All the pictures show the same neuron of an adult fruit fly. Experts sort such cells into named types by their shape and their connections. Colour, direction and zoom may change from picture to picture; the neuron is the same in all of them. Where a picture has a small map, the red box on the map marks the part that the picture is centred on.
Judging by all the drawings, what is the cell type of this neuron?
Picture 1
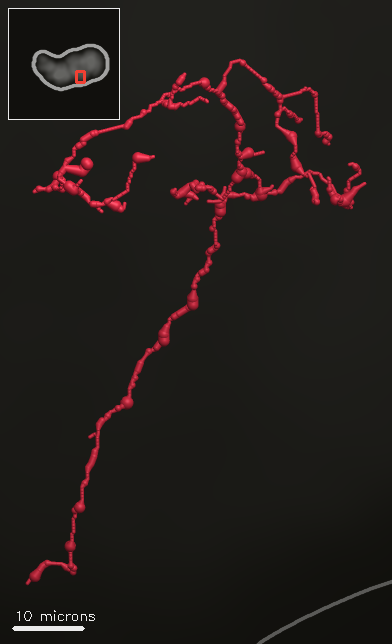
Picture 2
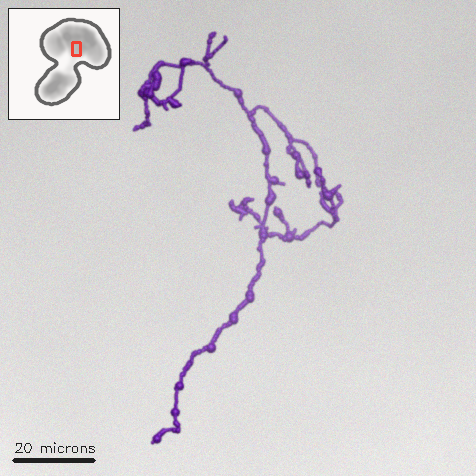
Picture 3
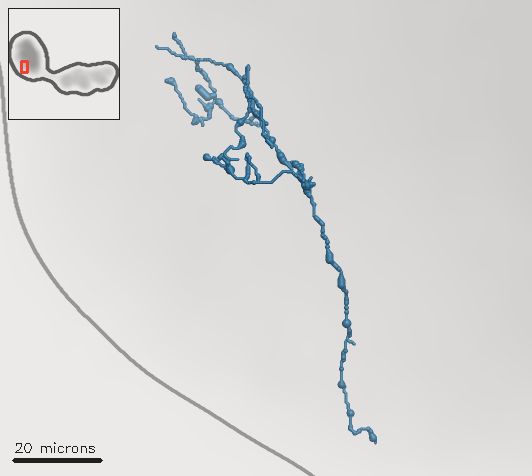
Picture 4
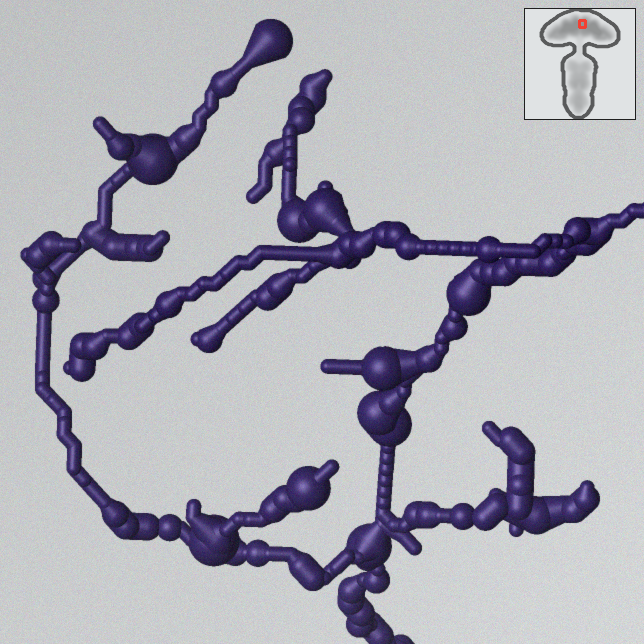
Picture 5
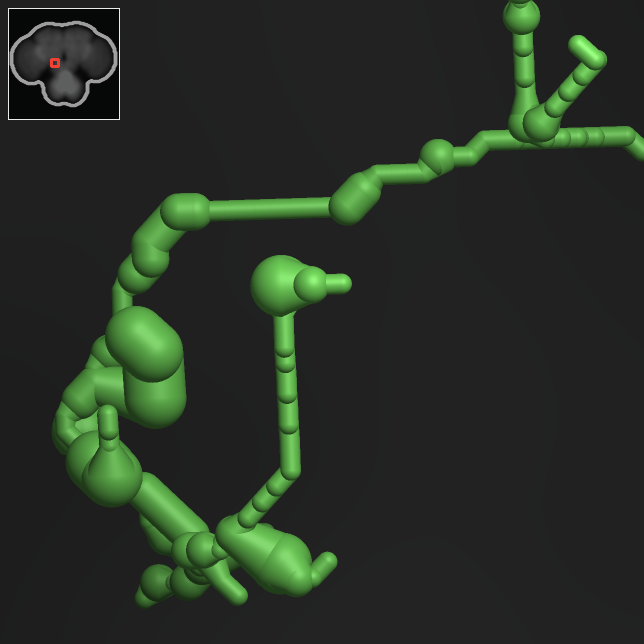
LB1e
